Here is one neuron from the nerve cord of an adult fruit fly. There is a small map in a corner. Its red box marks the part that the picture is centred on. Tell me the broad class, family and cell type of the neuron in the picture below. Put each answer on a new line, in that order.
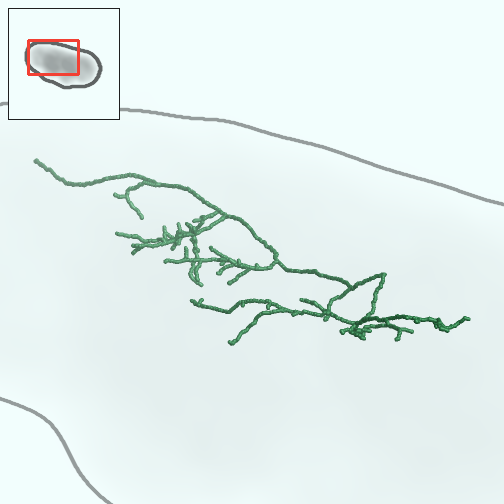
descending neuron
DNbe
DNbe006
